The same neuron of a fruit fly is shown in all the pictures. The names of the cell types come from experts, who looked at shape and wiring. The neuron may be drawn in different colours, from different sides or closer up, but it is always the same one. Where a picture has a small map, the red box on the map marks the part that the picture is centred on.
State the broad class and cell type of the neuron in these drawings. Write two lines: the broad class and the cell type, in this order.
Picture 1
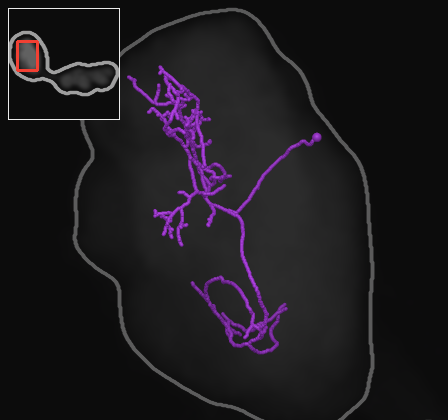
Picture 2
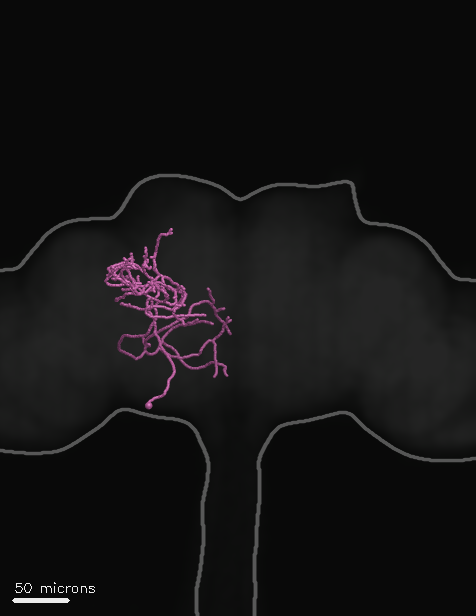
central-brain intrinsic neuron
SCL001m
